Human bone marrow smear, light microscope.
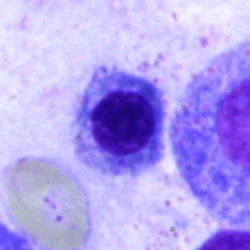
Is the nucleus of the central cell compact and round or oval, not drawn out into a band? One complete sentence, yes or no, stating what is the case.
Yes, in this cell the nucleus is one compact, round or oval mass.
